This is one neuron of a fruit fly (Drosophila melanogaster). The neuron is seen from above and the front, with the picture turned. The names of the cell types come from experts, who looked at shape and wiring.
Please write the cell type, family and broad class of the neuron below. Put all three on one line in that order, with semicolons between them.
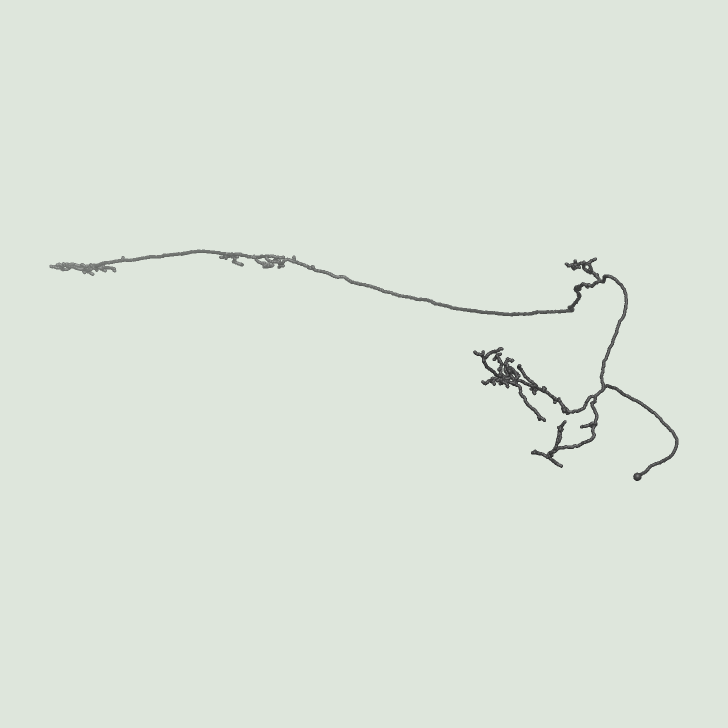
DNg36_b; hemilineage LB7; descending neuron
